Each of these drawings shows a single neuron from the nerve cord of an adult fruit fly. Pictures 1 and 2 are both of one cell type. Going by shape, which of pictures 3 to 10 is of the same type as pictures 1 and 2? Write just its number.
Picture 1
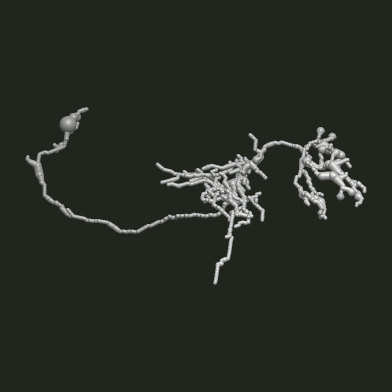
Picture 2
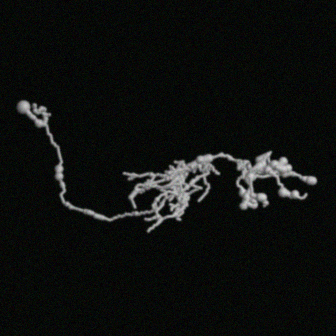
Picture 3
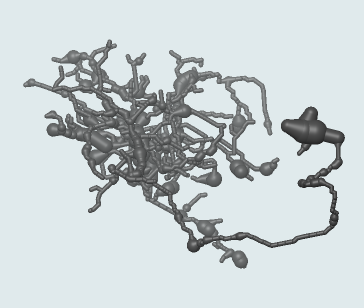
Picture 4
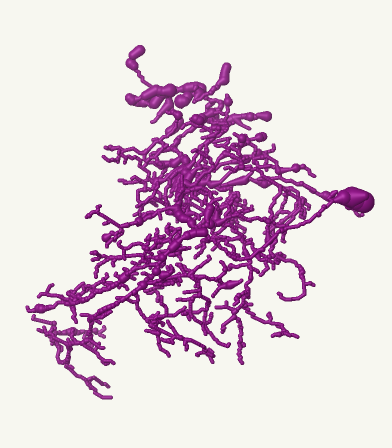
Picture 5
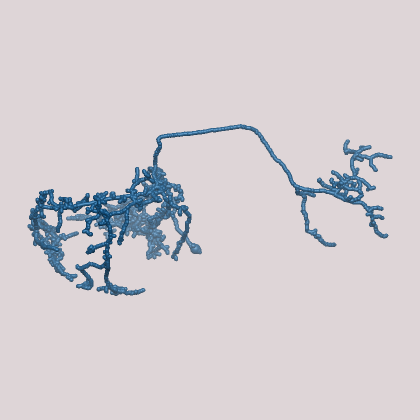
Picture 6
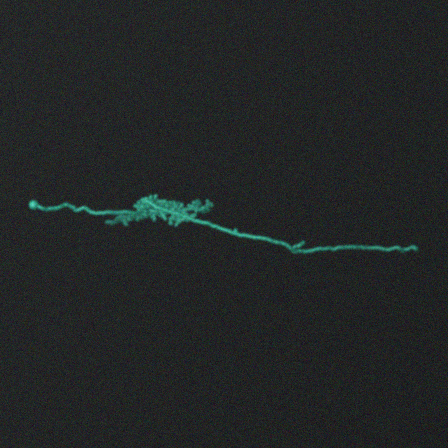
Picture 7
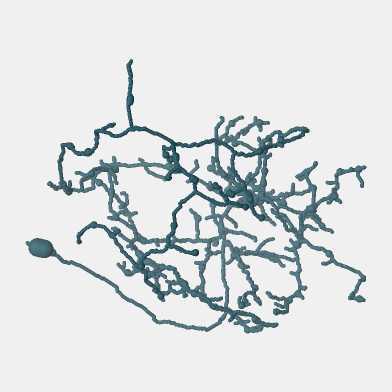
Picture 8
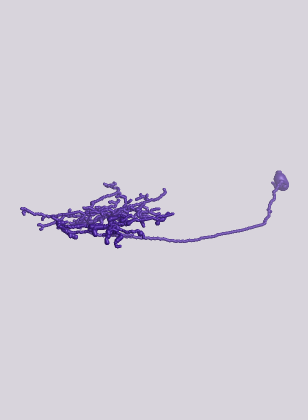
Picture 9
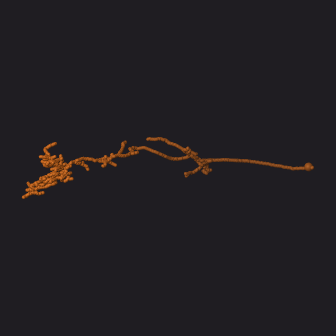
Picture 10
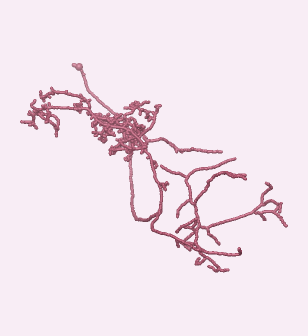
8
